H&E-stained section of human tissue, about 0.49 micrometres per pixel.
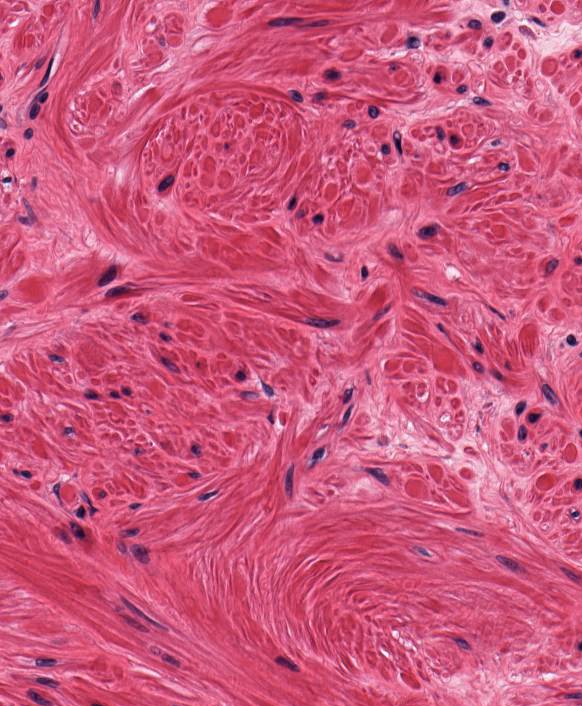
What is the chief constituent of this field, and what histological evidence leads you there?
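Shown here is fibromuscular stroma. It is made up entirely of interlacing bundles of smooth muscle cut in different planes, some lengthwise and some across, and the muscle cell cytoplasm stains a deep pink.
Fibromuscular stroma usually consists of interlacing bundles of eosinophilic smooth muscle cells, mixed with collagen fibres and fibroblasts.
No epithelium, glands or fat cells are present anywhere in the field.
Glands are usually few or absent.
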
